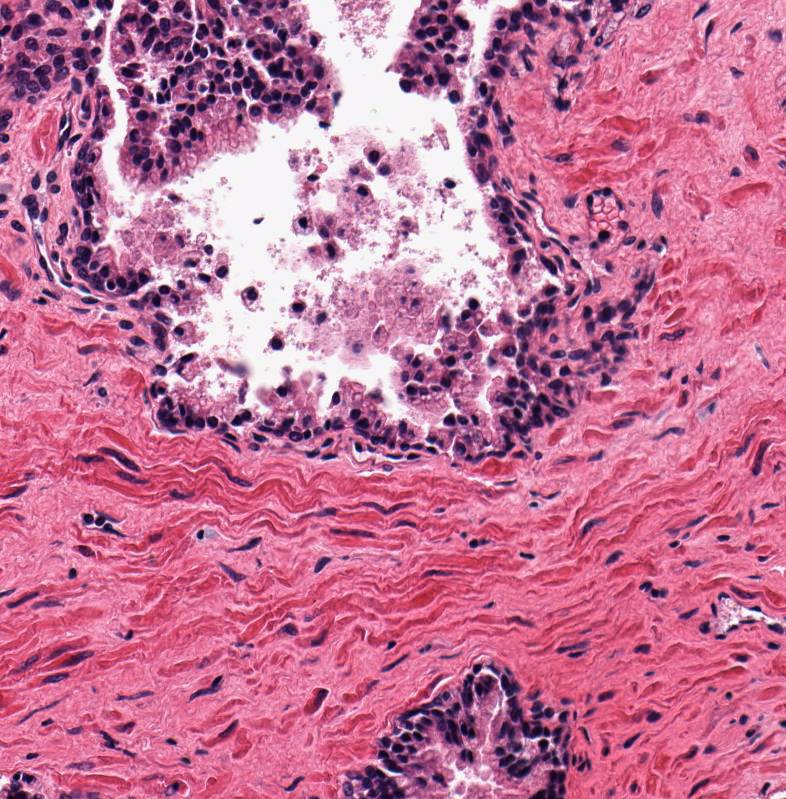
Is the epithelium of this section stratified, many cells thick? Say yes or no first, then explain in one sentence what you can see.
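Yes. The lining epithelium is several cell layers thick, with crowded dark round-to-oval nuclei.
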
